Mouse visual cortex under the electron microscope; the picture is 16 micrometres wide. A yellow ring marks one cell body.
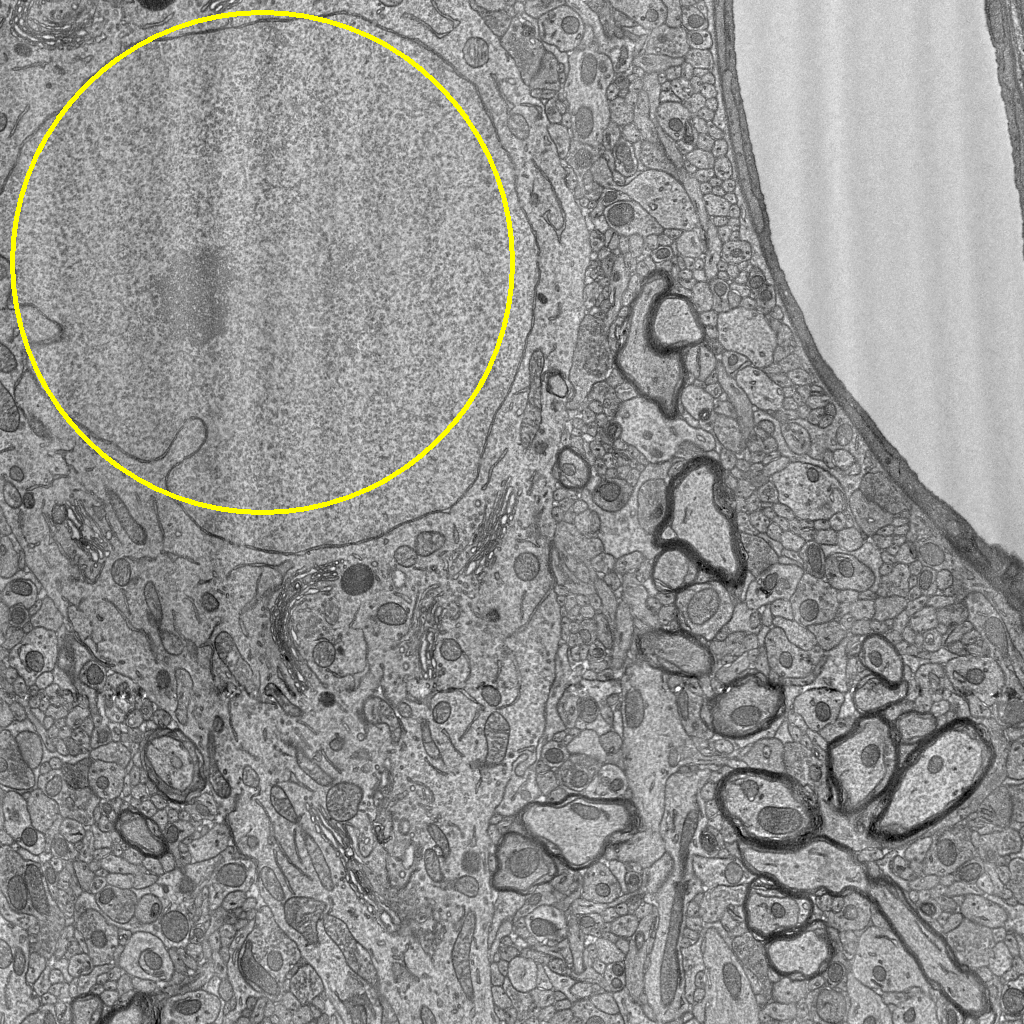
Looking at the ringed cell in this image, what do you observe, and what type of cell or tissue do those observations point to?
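Occupying most of the ring is a large, round nucleus. Its chromatin is pale and finely dispersed, with no dense clumps lining the envelope. Faint vertical light and dark bands cross the nucleus. Below it, Golgi stacks lie in the cytoplasm. It is an inhibitory neuron.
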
